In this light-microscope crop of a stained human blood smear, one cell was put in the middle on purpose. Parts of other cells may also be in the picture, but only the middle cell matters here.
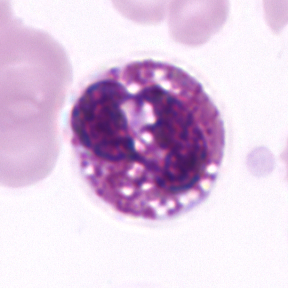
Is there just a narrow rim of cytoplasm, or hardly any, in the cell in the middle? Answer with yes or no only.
No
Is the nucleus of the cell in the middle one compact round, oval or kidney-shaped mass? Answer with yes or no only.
No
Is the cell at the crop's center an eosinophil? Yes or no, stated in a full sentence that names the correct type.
Yes, centred in the crop is an eosinophil.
